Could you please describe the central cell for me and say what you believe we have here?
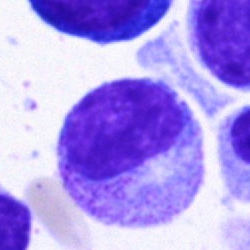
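Begin with the chromatin, which is dark purple and finely textured, lacking coarse clumps. The cytoplasm around it is pale blue. Fine purple granules are scattered through that cytoplasm, most densely toward the lower left edge. On the right side, just below the nucleus, lies a paler zone with fewer granules. The cell is a myelocyte.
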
